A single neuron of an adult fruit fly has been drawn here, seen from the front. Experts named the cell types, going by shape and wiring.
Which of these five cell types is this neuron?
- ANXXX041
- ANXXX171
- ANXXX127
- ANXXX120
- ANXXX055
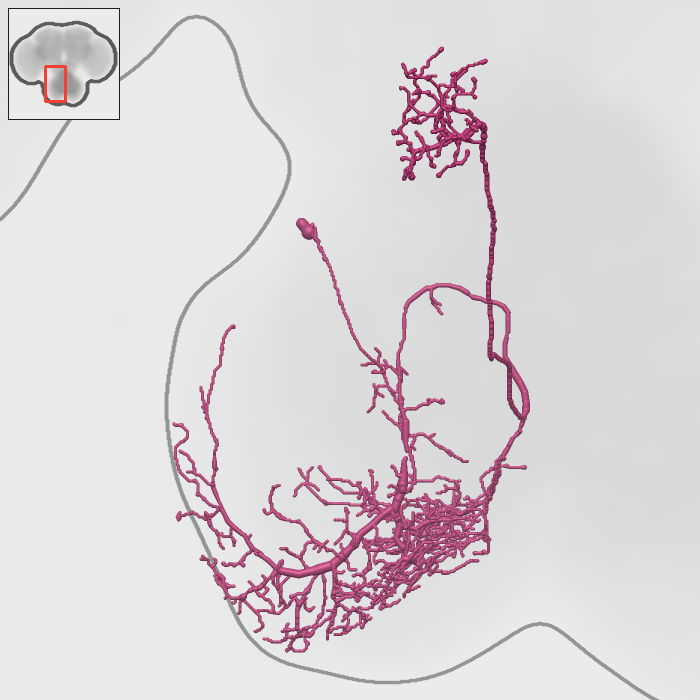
ANXXX041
